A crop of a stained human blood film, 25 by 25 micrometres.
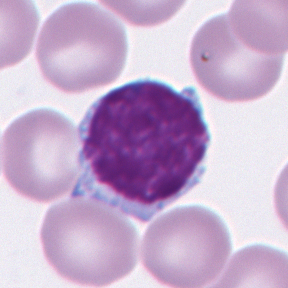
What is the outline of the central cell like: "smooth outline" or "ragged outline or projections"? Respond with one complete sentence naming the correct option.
The border of the cell is ragged or frayed, or shows projections, blebs or tags.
